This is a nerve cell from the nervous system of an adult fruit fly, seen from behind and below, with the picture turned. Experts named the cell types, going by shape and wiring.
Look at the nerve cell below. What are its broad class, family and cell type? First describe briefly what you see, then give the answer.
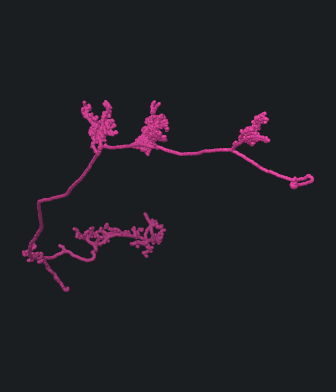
The cell body can be seen on the right of the picture. As drawn here it is wider than it is tall. It is an ascending neuron. Its family is hemilineage 05B. Its cell type is AN05B102c.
